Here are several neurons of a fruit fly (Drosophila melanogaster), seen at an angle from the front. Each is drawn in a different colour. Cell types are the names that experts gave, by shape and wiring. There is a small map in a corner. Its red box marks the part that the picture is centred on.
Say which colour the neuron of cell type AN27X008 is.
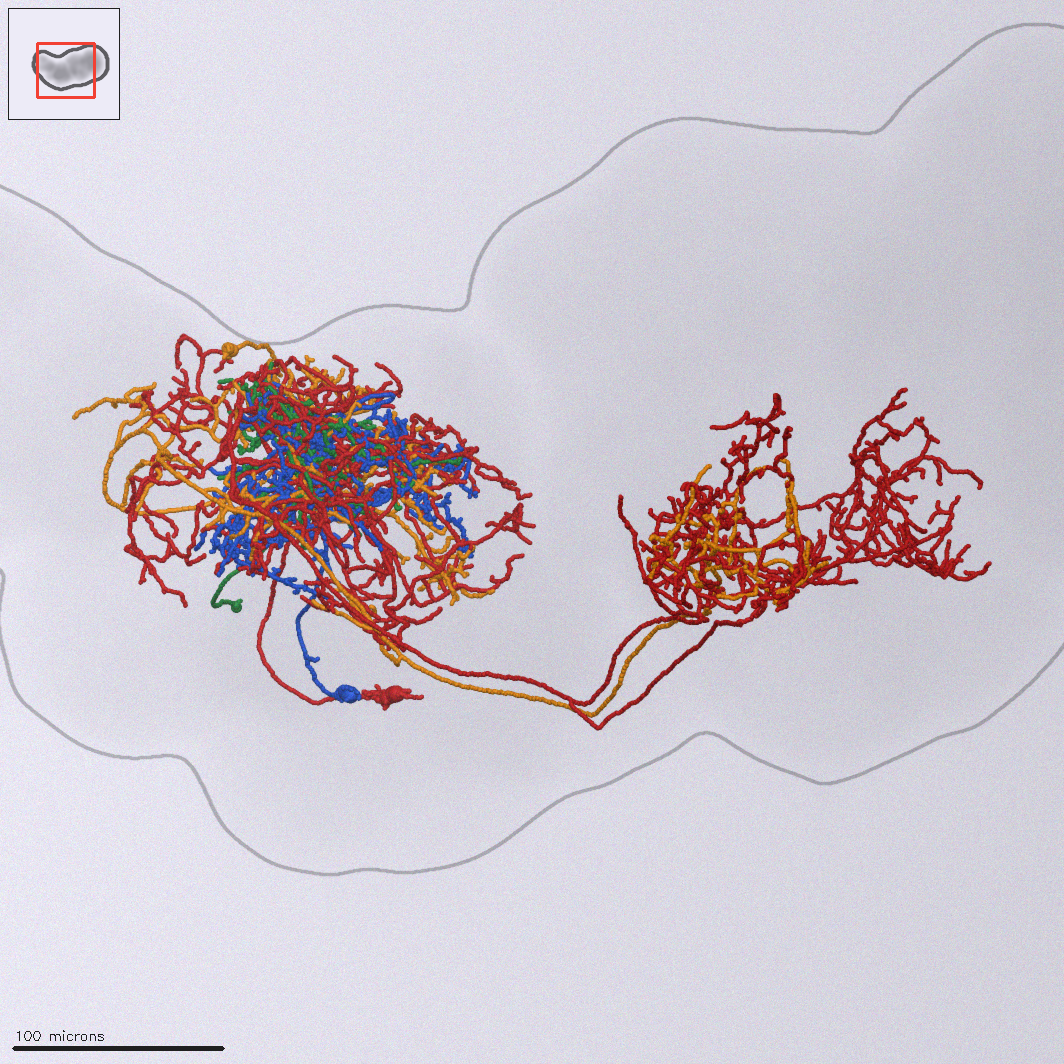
red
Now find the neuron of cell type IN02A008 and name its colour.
blue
